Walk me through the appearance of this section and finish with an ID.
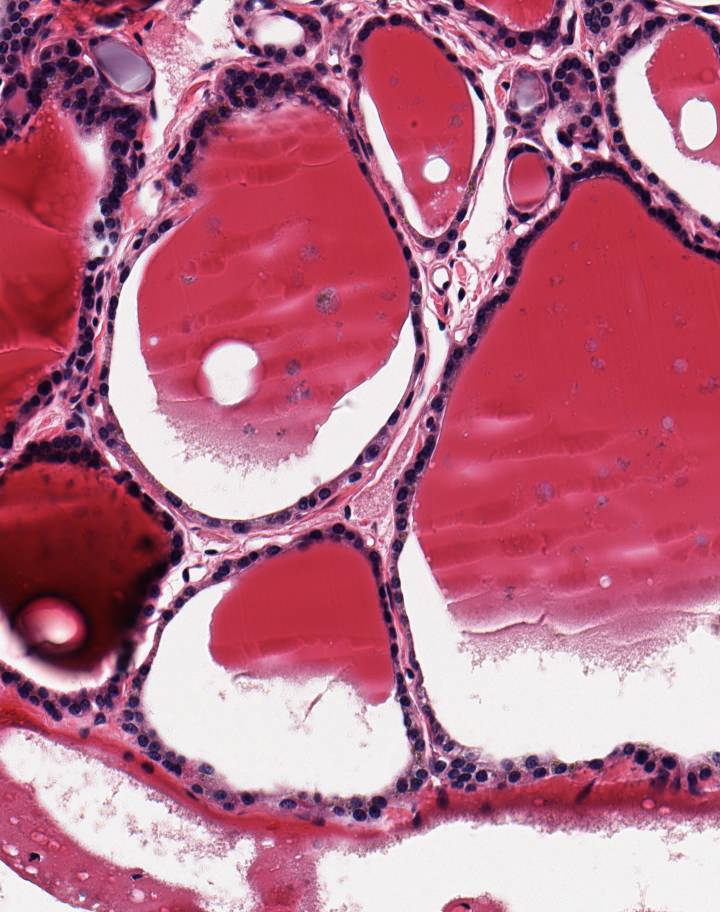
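Closed round to oval follicles of very unequal size fill the field, the largest on the right. Each has a single lining layer of flattened to low cuboidal cells whose small dark round nuclei sit evenly without overlapping. Delicate pink connective tissue separates them. This is thyroid.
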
